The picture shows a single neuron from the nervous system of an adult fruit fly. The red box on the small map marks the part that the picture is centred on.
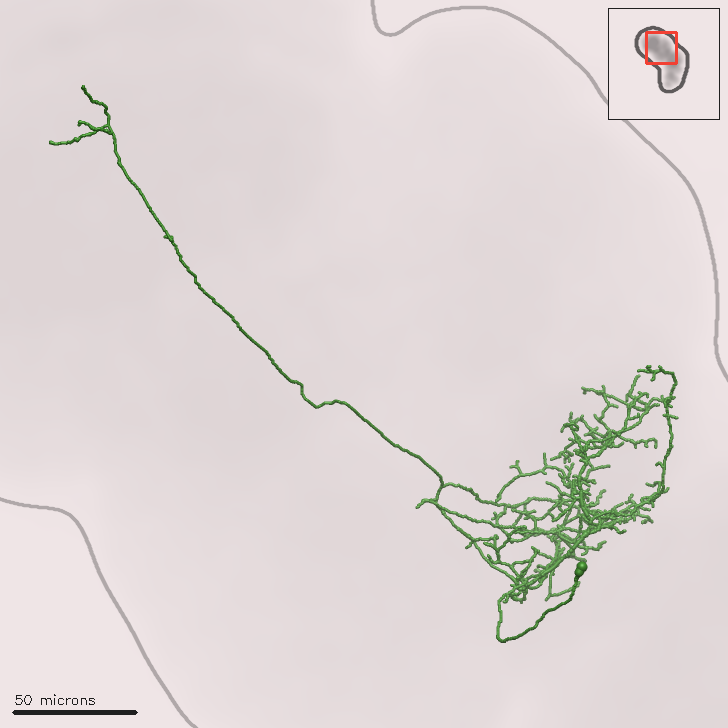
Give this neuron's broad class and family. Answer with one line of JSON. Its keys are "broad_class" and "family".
{"broad_class": "central-brain intrinsic neuron", "family": "hemilineage VLPl&p2_posterior"}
